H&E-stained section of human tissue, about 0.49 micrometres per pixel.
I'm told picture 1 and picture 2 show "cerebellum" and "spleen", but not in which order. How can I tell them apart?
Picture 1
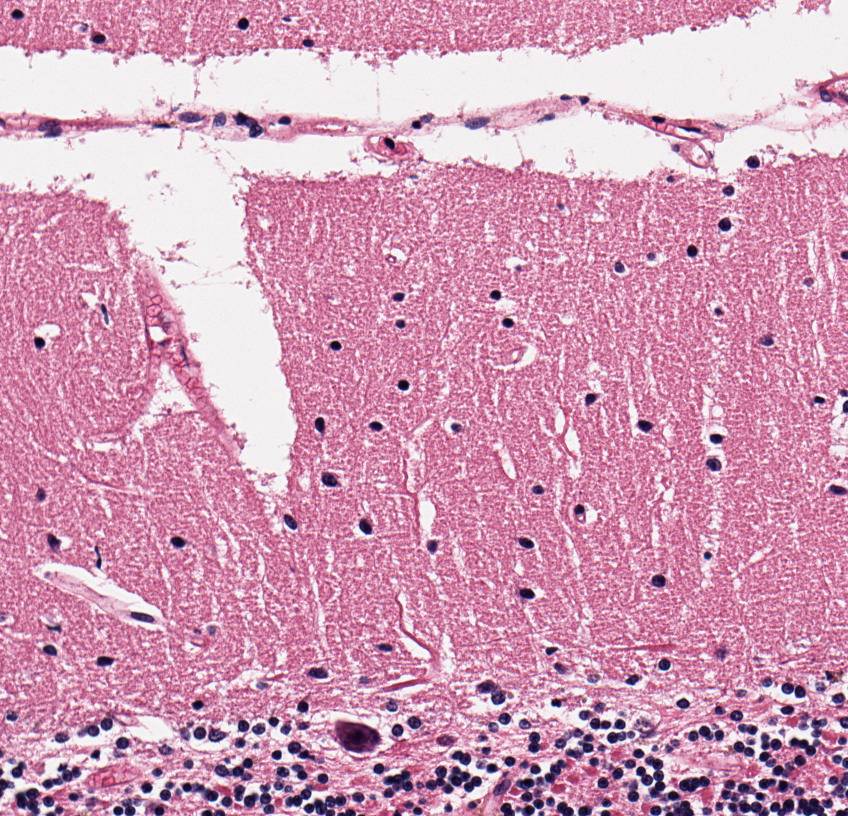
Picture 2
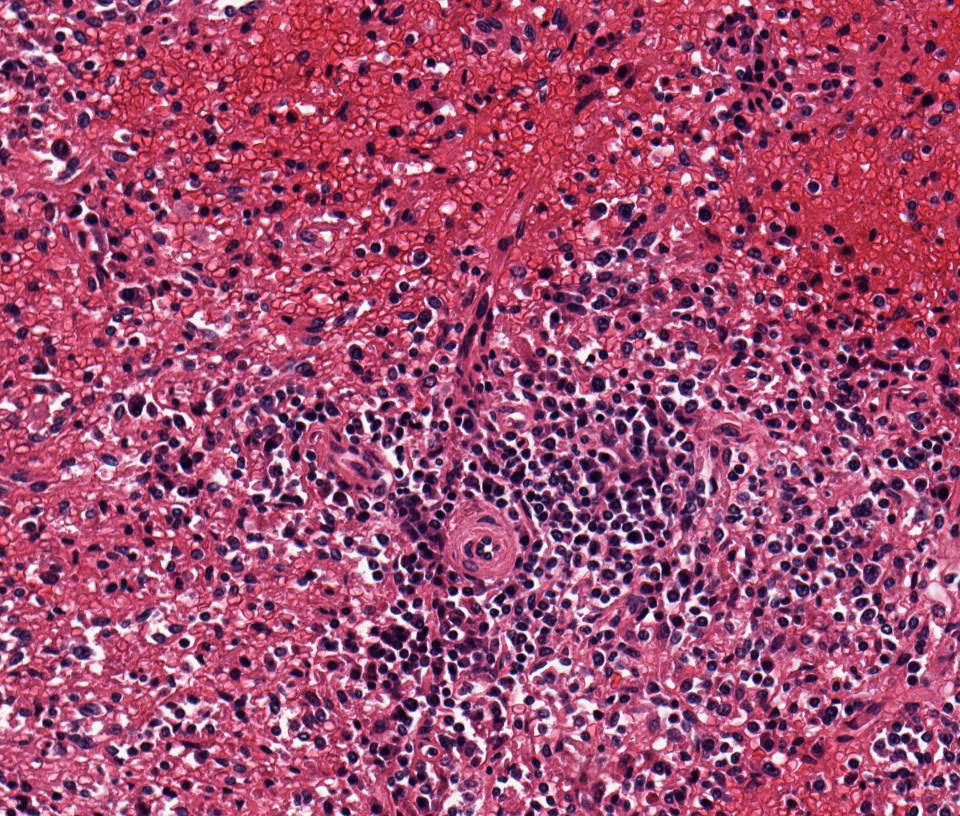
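Cerebellum occupies picture 1; spleen occupies picture 2. In the cerebellum, small, round, dark-staining nuclei crowd a lower band, with a single large Purkinje cell at its upper border near the bottom centre. The pale pink layer above shows fine vertical striations and widely spaced small dark nuclei. In the spleen, lymphocytes with small round dark nuclei pack around a small thick-walled arteriole just below the centre, and broad sheets of tightly packed red blood cells fill the upper part.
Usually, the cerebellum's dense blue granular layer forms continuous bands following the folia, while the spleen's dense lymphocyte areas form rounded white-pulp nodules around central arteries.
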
